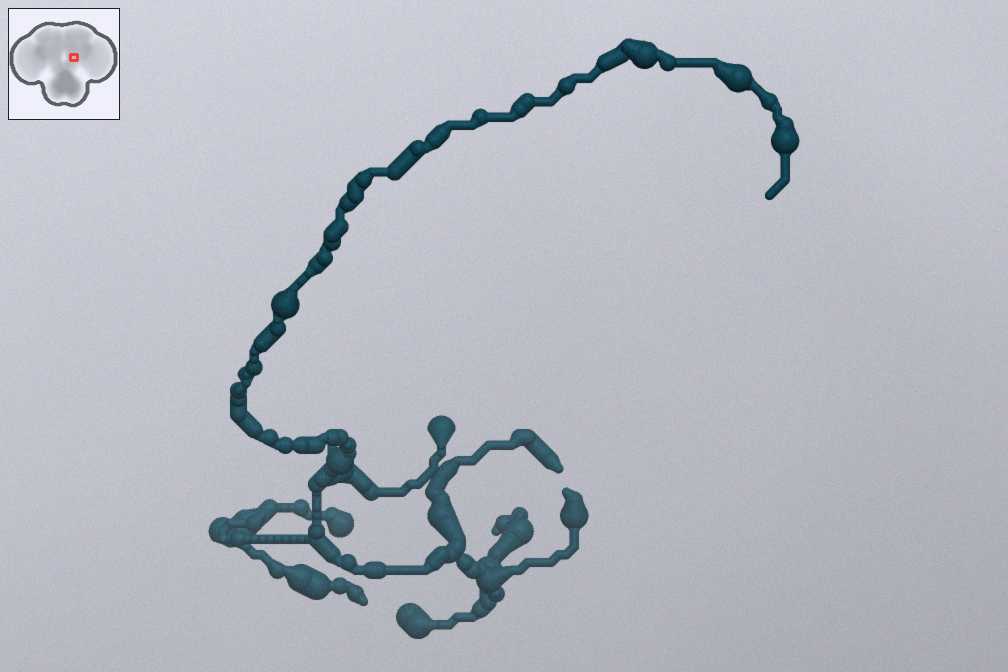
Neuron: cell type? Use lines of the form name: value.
cell type: ORN_V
